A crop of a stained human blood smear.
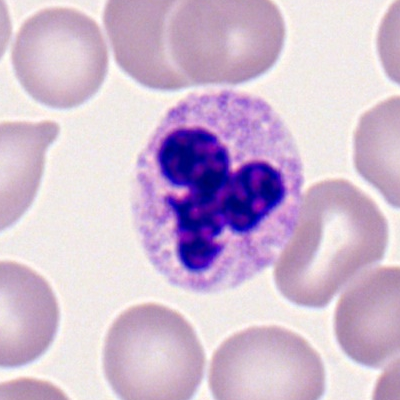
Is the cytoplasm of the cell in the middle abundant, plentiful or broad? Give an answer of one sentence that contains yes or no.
Yes, the cell has plenty of cytoplasm around its nucleus.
